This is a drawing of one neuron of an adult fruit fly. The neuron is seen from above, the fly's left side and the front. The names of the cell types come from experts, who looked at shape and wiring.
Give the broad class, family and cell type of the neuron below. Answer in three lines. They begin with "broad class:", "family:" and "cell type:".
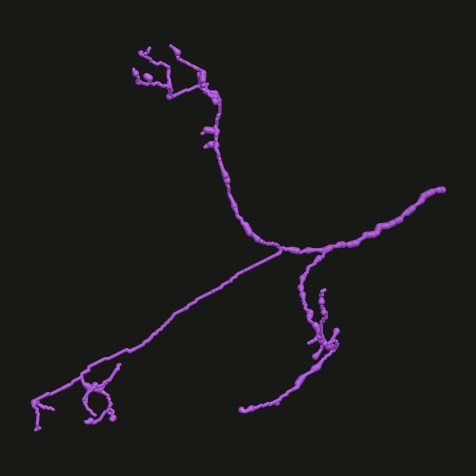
broad class: sensory neuron entering the nerve cord
family: class mechanosensory proprioceptive
cell type: SNpp51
